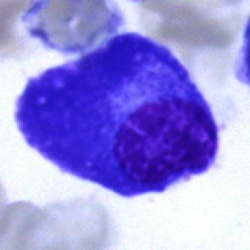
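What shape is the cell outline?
Irregular and somewhat angular rather than round.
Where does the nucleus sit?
Eccentrically, toward the lower right edge of the cell.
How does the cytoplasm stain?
Deep blue.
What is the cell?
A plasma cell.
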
